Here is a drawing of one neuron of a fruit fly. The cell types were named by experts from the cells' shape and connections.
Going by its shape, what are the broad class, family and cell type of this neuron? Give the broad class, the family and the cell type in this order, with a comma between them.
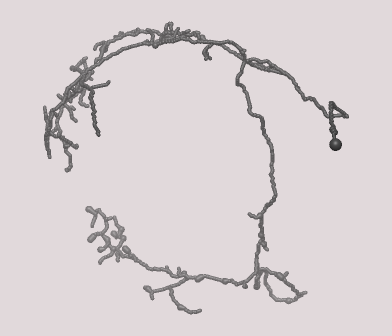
central-brain intrinsic neuron, hemilineage SLPpm1, SLP298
